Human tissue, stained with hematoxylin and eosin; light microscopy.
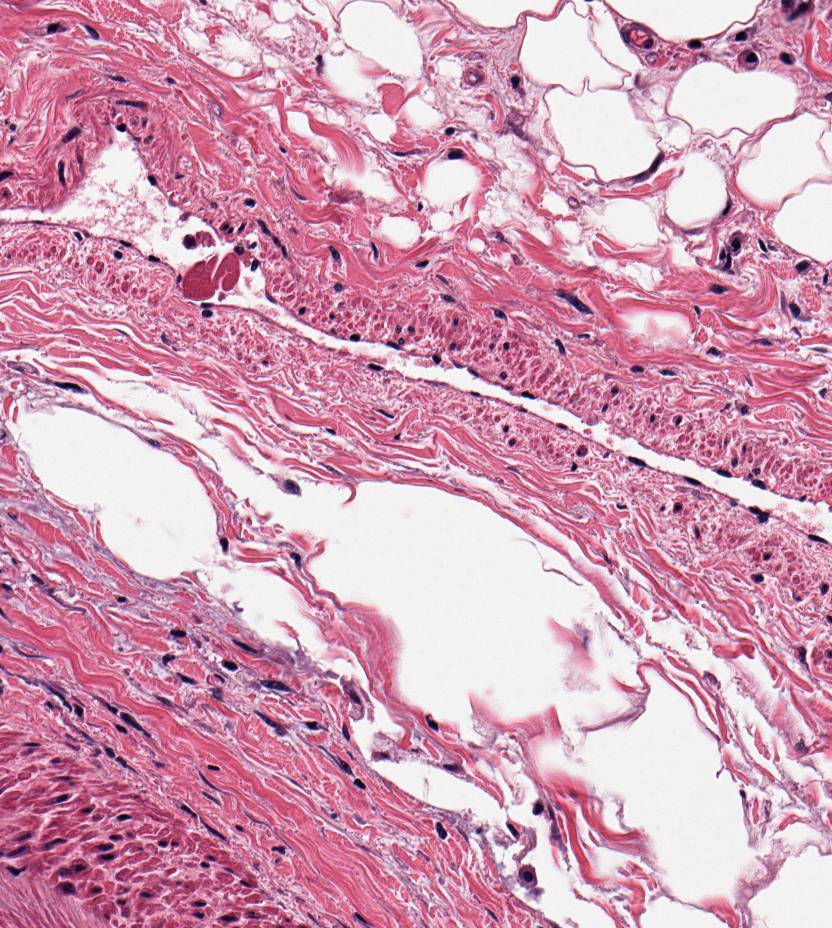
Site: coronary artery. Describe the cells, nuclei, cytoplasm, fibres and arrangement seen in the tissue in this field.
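Follow the wavy pink collagen fibres diagonally, upper left to lower right, across most of the field. Stromal nuclei are sparse, dark, mostly slender and spindle-shaped. Fat cells with empty, clear cytoplasm lie upper right. A small red blood cell clump lies in a space near upper left.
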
